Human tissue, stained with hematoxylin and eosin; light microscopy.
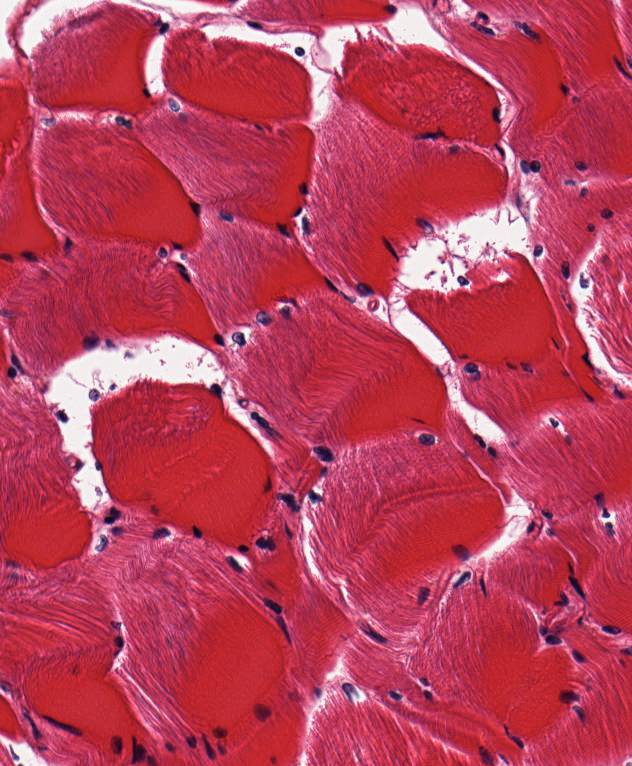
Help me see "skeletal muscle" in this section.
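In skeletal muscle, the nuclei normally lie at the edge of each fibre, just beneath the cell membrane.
First, position: the small dark nuclei here sit at the fibre edges rather than in the centres, which goes with skeletal muscle. Second, shape: these peripheral nuclei are mostly flattened or oval and densely stained. Third, spacing: only a thin layer of endomysial connective tissue lies between neighbouring fibres. Fourth, fat: no fat cells appear between the fibres. None of these points runs against skeletal muscle.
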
